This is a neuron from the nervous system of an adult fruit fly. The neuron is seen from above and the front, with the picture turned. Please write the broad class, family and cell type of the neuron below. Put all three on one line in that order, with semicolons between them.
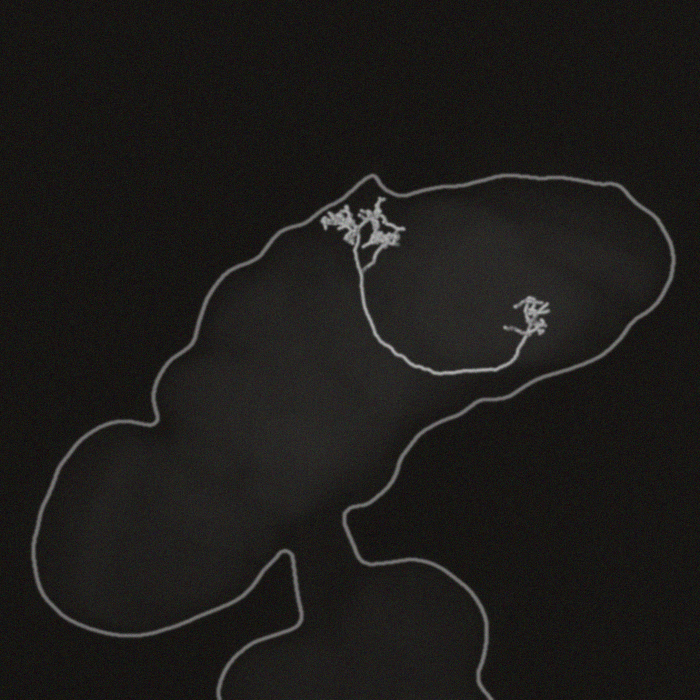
central-brain intrinsic neuron; hemilineage ALlv1; M_lvPNm40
